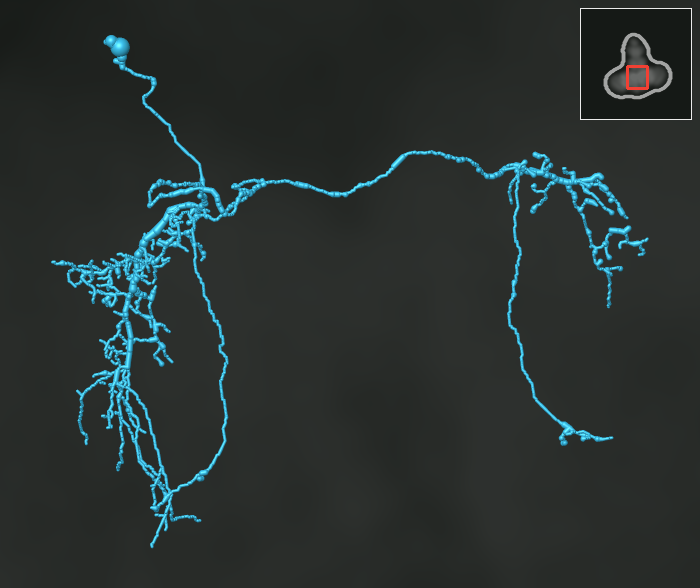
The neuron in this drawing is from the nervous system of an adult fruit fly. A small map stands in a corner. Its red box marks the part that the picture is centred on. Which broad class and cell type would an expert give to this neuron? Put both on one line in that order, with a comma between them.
central-brain intrinsic neuron, PS215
